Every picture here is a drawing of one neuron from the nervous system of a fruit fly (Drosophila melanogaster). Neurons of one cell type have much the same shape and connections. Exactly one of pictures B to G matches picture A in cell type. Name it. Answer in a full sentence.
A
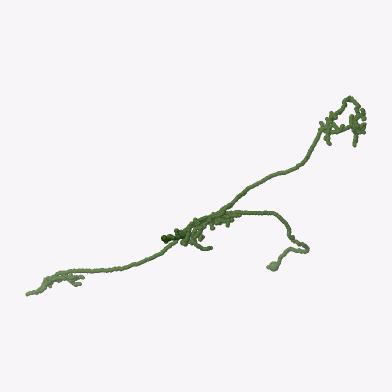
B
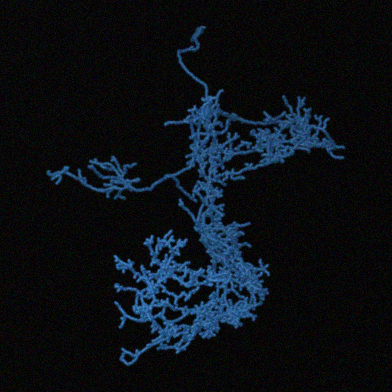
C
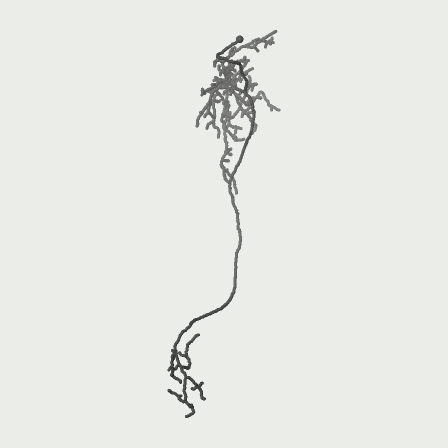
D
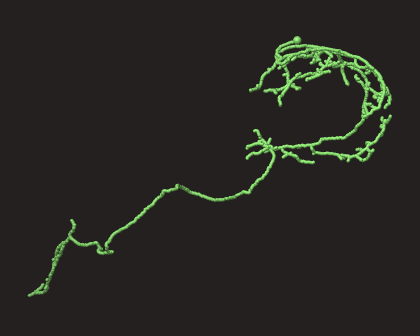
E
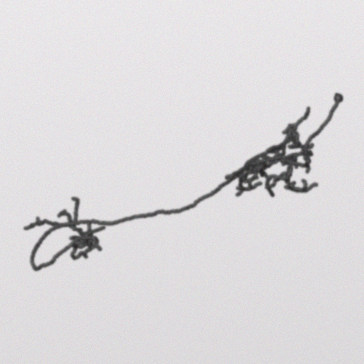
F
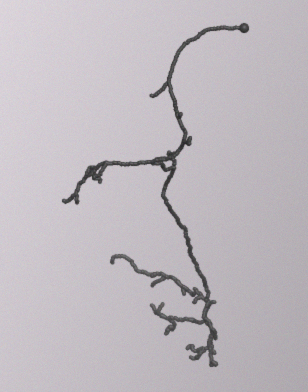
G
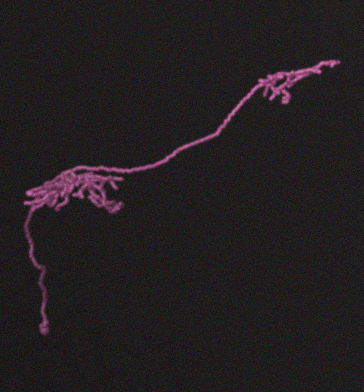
Picture G is of the same cell type.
